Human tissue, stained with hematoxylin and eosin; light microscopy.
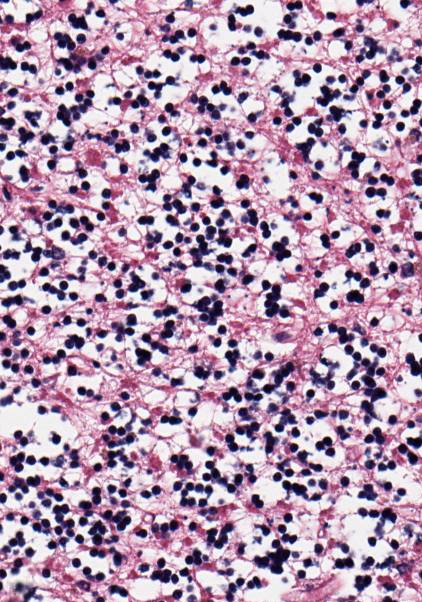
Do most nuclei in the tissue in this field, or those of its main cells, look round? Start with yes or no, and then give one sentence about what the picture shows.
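Yes. The cells have small, round, uniformly dark blue-purple nuclei.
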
